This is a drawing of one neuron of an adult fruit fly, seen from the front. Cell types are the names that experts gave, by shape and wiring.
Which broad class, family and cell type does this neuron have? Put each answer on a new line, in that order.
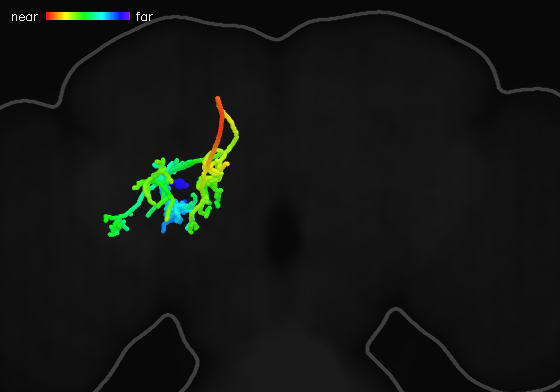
central-brain intrinsic neuron
hemilineage VLPl&p1_posterior
LAL136_a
